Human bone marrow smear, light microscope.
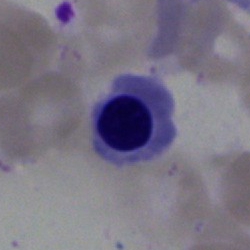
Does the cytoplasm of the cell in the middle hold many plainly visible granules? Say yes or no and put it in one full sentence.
No, its cytoplasm lacks visible granules entirely.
